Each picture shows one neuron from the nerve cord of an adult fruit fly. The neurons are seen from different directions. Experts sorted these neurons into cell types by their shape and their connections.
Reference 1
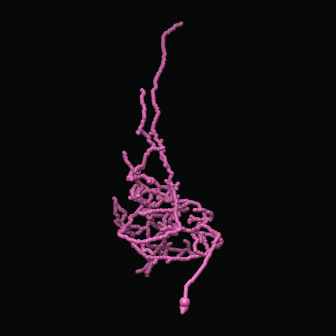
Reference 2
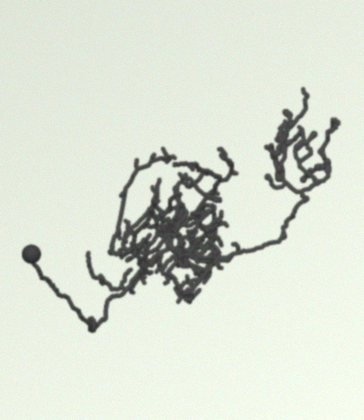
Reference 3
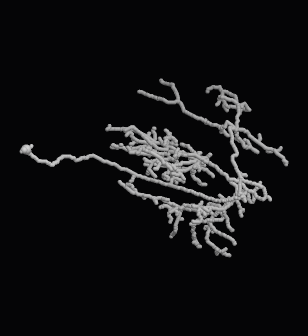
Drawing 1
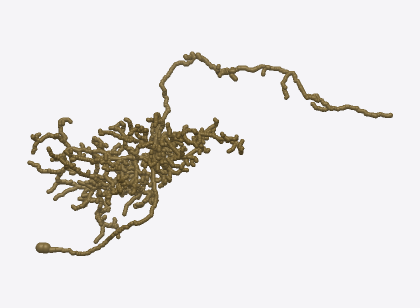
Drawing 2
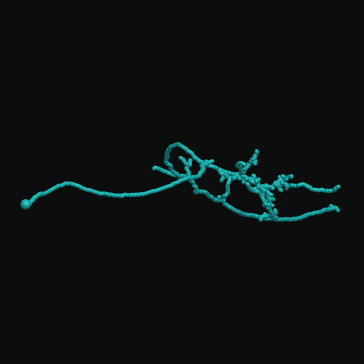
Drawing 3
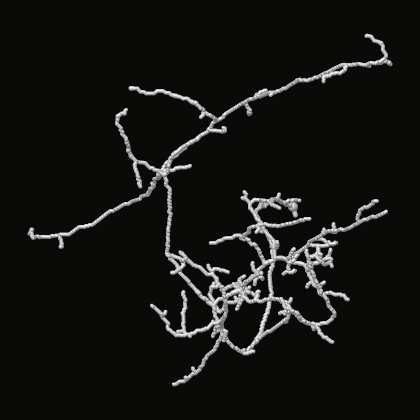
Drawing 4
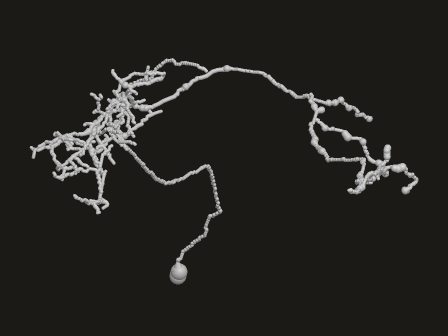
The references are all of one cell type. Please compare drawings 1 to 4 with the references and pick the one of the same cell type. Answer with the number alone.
1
